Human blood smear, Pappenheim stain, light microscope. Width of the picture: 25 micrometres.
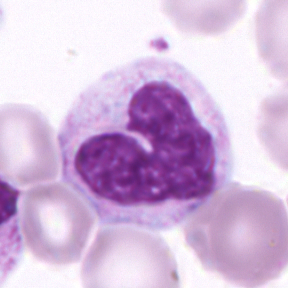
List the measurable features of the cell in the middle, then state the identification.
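To begin with the outline: it is roughly round with a smooth border, and the cell is about 15 micrometres across. Next, the nucleus, about 12 micrometres across, has a narrow pale cleft cutting into it from its upper left side. Then the cytoplasm, which is a pale greyish lilac, with fine, dust-like pinkish-purple granules scattered through it. This is a band neutrophil.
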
